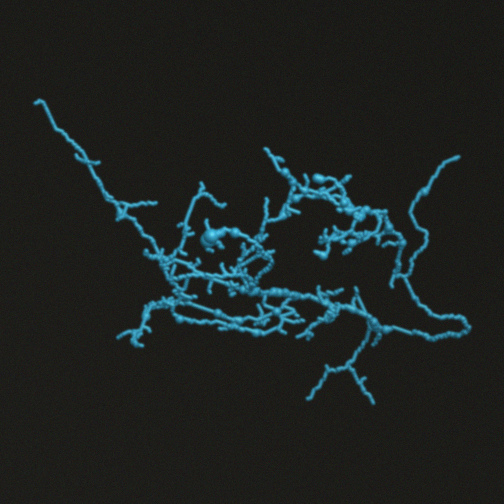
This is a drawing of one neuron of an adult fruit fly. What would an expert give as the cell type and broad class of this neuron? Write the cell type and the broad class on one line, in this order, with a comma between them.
CB4023, central-brain intrinsic neuron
